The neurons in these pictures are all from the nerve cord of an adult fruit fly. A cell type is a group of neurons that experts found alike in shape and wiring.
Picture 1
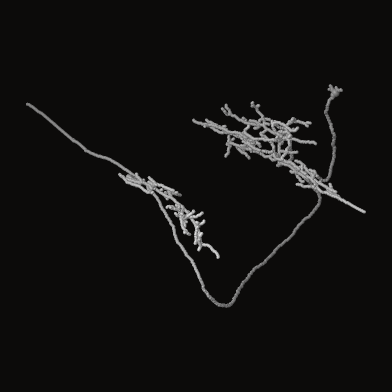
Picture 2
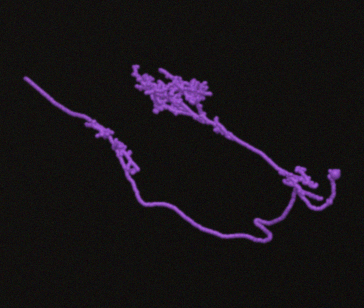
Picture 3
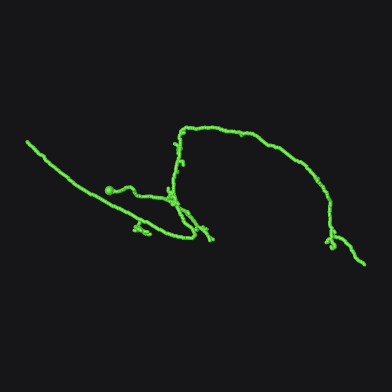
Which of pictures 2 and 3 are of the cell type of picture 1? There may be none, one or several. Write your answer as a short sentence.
Picture 2 is of the same cell type.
